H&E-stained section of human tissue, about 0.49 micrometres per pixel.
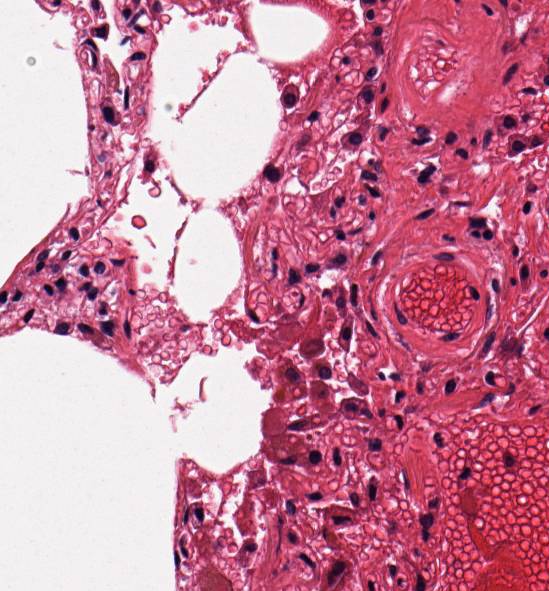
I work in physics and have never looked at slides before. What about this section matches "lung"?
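This section is lung. Look first at the left part of the field, where large empty spaces sit between thin tissue partitions.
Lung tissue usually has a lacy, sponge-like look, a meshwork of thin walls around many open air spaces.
So the left part fits that picture well. The right part is another matter: it is dense, cellular tissue rather than a lacy meshwork, so it does not match. Right of centre there is a round vessel with a thick concentric wall, its lumen packed with red blood cells. The lower right corner is filled by a large mass of tightly packed red blood cells. No glands are seen anywhere in the field.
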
